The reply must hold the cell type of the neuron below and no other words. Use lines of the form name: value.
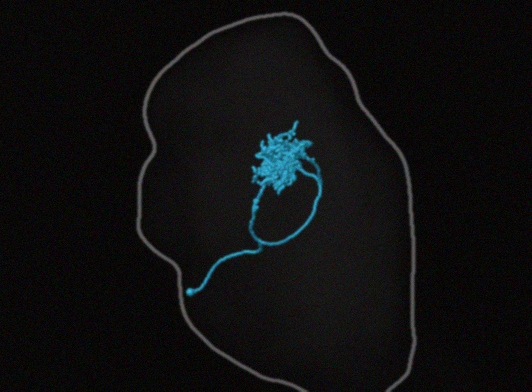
cell type: CB2674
